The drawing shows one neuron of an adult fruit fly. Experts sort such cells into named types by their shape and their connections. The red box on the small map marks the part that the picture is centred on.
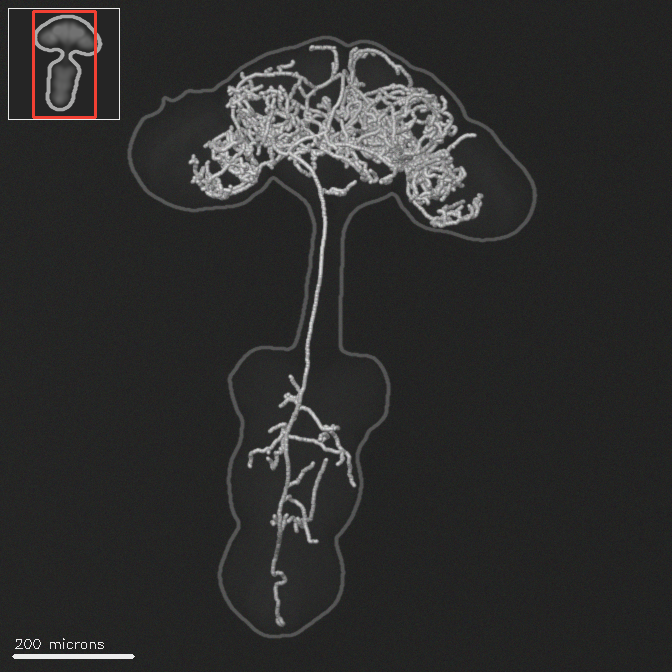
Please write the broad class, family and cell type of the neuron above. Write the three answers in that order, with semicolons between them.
descending neuron; DNp; DNp27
